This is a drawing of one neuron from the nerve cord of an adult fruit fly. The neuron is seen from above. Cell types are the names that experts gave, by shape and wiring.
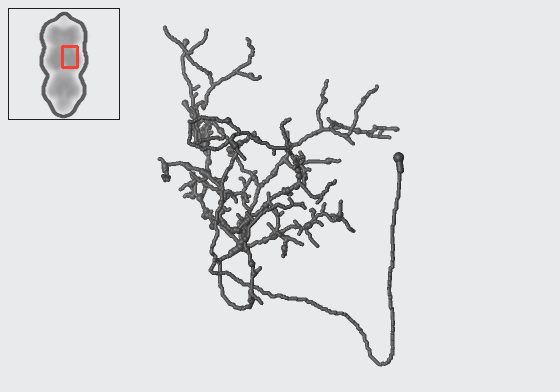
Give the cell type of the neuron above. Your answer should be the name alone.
IN11B025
